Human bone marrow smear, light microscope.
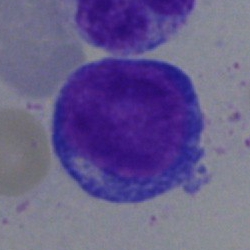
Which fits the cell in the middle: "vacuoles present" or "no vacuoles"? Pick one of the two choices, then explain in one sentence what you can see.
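Vacuoles present. The lower part of the cytoplasm contains small pale clear spots.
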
